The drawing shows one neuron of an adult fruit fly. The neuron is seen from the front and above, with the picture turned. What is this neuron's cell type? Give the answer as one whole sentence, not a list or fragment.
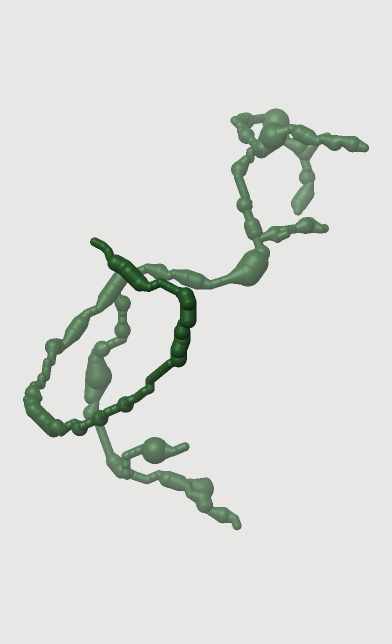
It is ORN_VL1 that this neuron is, by cell type.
